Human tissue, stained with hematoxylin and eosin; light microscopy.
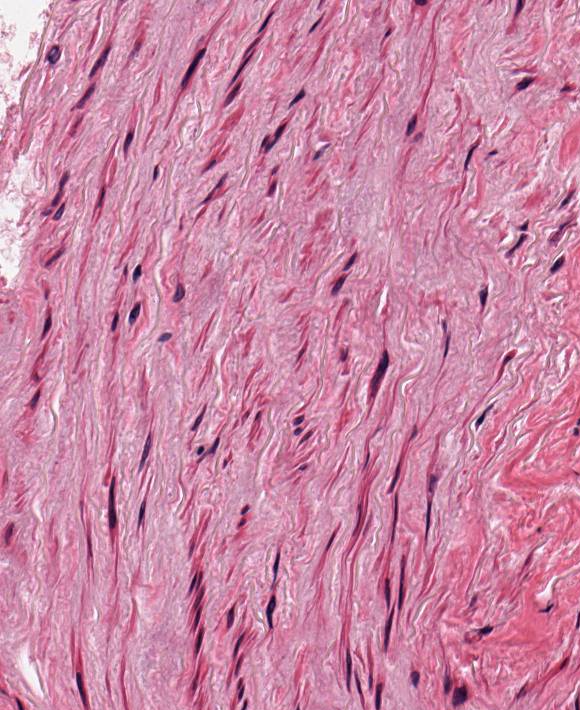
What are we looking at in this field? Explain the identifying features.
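Answer: the tunica media of an artery. Parallel bundles of wavy pink fibres run roughly top to bottom across most of the field. Dark, elongated, spindle-shaped nuclei lie with their long axes along the fibres.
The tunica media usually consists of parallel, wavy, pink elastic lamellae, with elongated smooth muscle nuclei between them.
The cells show no cytoplasm distinct from the fibres.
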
